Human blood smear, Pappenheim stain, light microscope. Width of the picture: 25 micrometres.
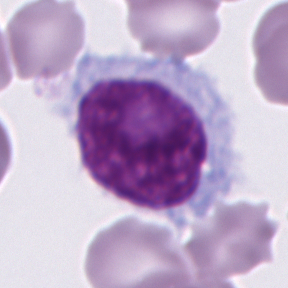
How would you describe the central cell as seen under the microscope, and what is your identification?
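A smooth oval nucleus, with neither indentation nor lobes, fills most of this cell. Around it lies a modest rim of cytoplasm, broader on the right and upper side than on the lower left, in which no distinct granules can be made out. The cell is a hairy cell.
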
